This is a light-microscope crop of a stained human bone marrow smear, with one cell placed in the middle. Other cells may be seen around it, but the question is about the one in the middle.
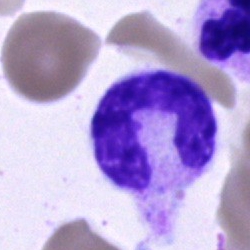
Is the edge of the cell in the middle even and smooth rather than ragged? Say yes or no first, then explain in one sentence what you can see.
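No. A tapering tail of cytoplasm projects downward from the lower edge of the cell.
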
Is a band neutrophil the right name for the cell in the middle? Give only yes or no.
yes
